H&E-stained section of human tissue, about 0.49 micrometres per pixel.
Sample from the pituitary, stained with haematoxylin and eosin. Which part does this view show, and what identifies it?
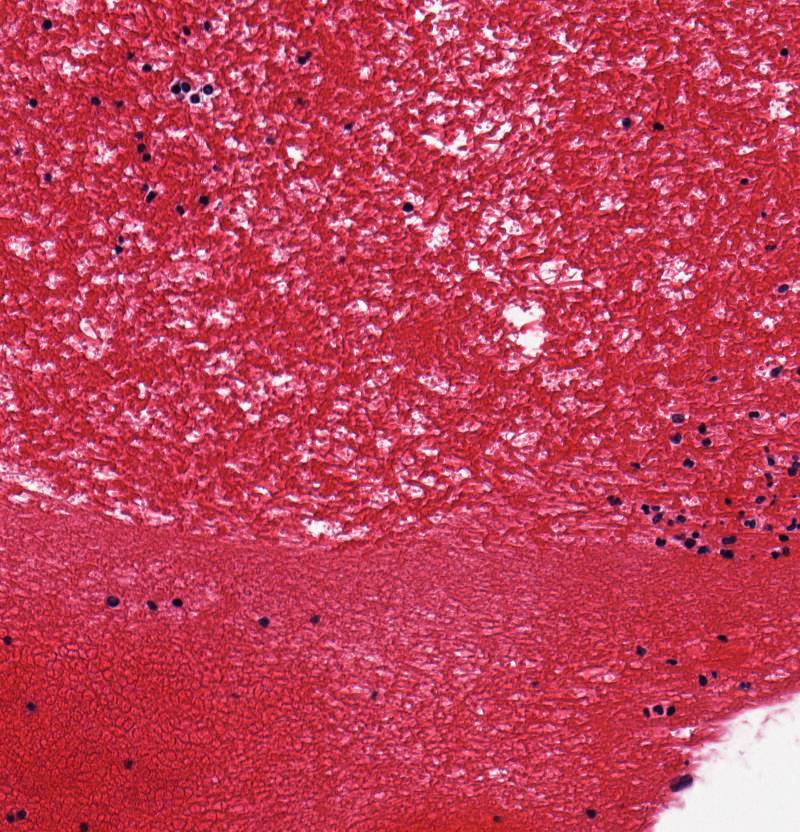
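Blood in a vessel or clot fills the upper two-thirds: a deep red, mottled zone with many small pale clefts.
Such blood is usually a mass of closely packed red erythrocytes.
No epithelium or glands appear anywhere.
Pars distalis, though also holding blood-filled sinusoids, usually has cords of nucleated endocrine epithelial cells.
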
